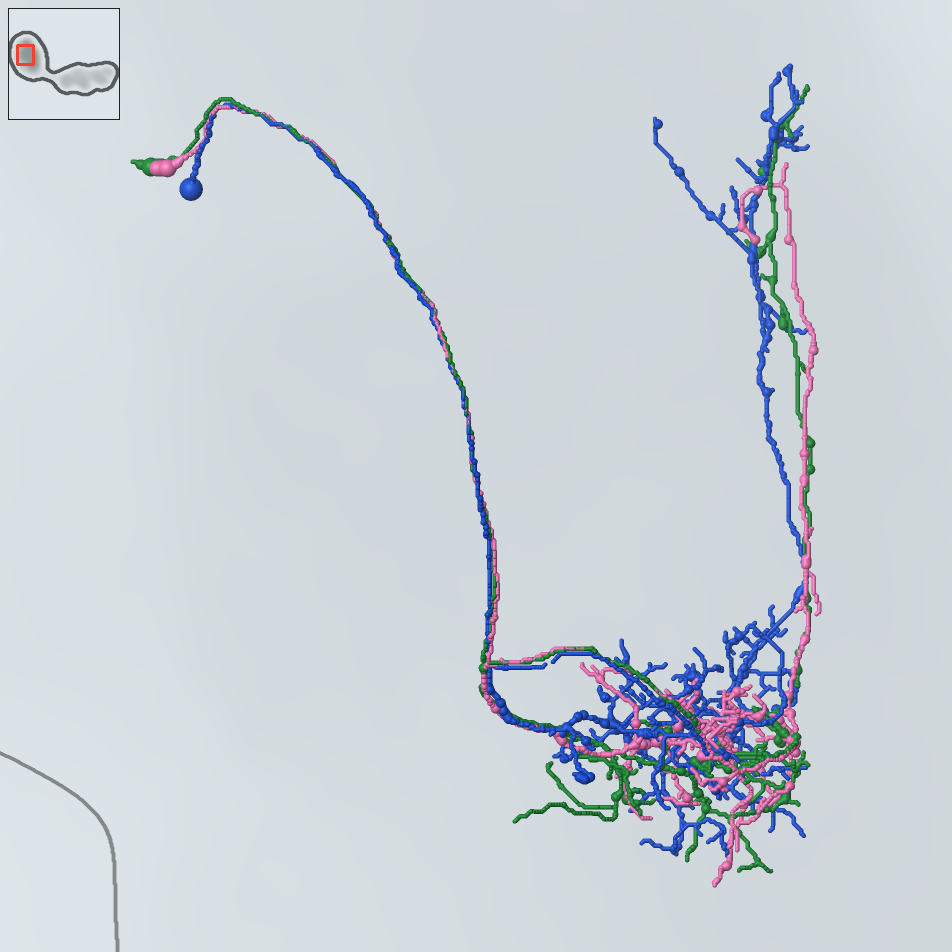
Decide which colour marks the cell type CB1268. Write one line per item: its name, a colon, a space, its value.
colour: pink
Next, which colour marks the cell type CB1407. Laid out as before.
colour: green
